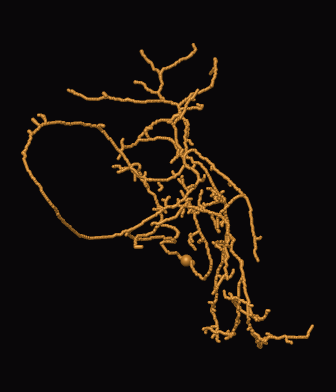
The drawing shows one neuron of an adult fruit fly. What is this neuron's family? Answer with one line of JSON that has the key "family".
{"family": "hemilineage VLPl&d1_dorsal"}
